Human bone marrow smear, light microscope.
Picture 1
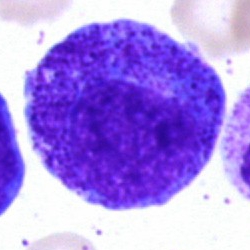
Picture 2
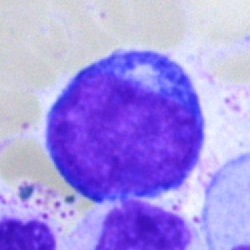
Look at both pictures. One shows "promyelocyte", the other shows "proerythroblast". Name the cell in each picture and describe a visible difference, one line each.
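The cell in picture 1 is a promyelocyte. Numerous purple granules fill the cytoplasm.
The cell in picture 2 is a proerythroblast. The cytoplasm shows no visible granules.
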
